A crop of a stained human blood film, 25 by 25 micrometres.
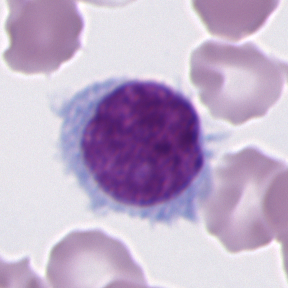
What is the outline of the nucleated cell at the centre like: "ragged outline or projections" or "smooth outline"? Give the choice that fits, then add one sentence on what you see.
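Ragged outline or projections. The cell border is ragged and frayed rather than smooth.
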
